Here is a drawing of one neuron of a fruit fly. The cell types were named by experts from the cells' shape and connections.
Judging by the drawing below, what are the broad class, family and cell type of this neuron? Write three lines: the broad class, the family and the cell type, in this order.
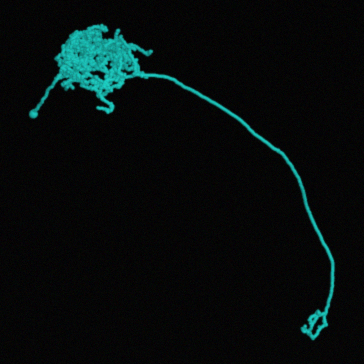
central-brain intrinsic neuron
hemilineage VLPl&p1_lateral
AVLP325_a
